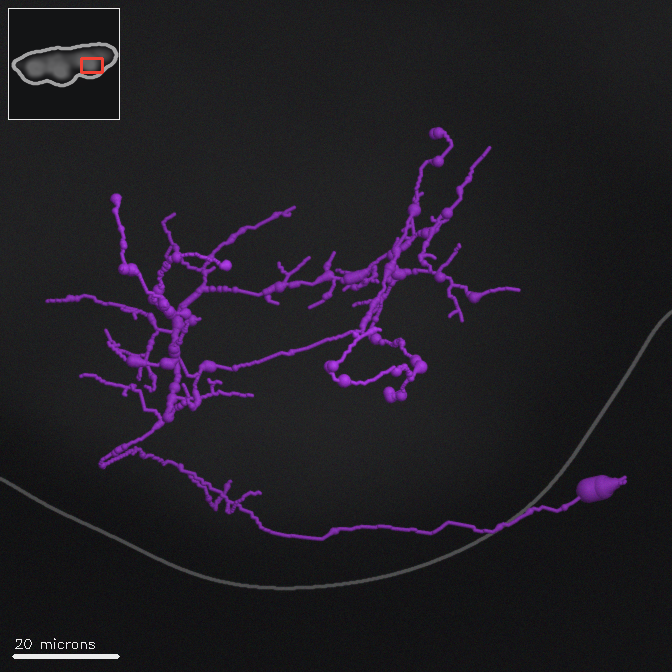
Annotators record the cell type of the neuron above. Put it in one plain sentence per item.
The cell type is IN14A065.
